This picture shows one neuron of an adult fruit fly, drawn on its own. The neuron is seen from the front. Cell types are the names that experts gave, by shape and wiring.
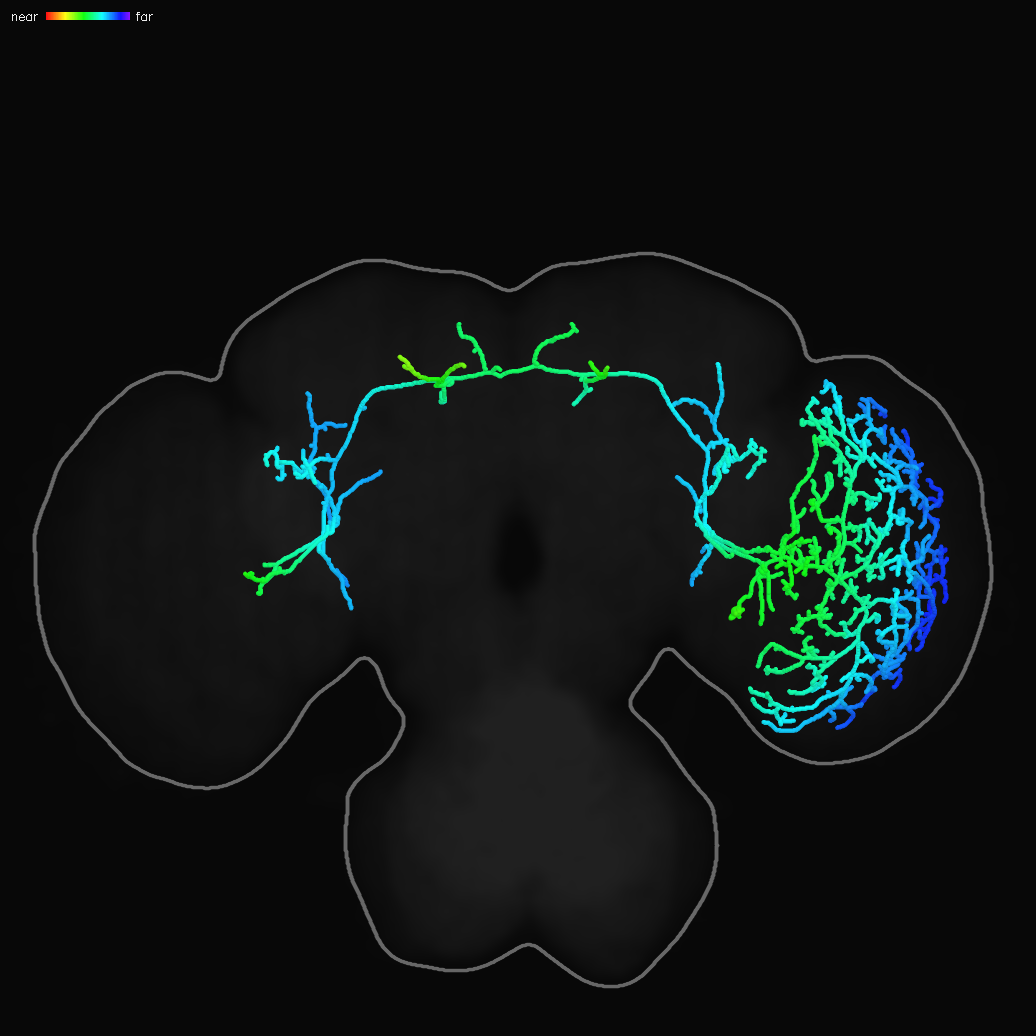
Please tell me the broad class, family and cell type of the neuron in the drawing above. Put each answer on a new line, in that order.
visual projection neuron
MeVPaMe
MeVPaMe1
